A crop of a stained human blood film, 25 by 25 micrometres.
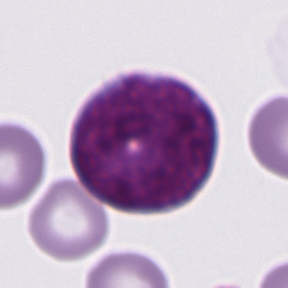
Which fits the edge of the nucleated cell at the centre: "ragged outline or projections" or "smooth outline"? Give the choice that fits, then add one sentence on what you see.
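Smooth outline. The cell's outline is smooth, with no surface projections.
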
